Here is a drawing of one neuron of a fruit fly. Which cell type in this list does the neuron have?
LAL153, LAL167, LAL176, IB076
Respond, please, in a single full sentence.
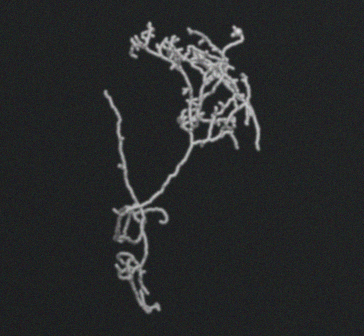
This neuron is a member of the IB076 cell type.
